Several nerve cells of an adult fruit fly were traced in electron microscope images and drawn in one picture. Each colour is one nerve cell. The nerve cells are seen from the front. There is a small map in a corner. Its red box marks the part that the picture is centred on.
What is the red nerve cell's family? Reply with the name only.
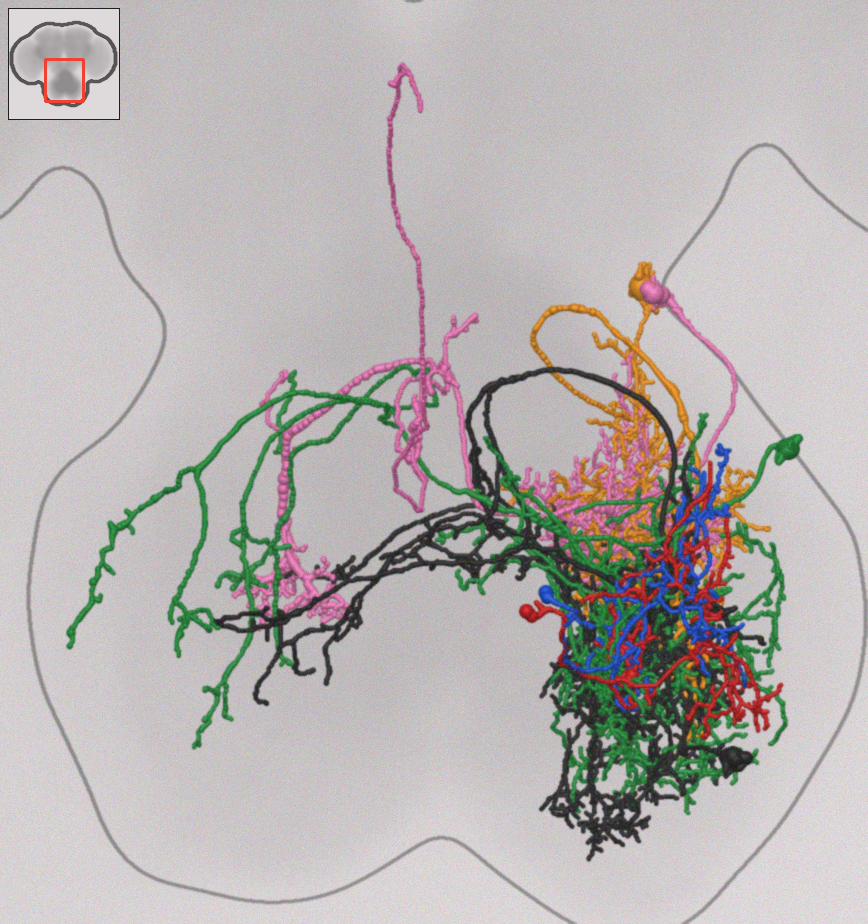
hemilineage 09A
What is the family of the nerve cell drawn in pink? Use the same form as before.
hemilineage 18B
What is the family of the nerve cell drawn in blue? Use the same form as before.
hemilineage 09A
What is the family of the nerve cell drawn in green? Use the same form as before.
hemilineage 18B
